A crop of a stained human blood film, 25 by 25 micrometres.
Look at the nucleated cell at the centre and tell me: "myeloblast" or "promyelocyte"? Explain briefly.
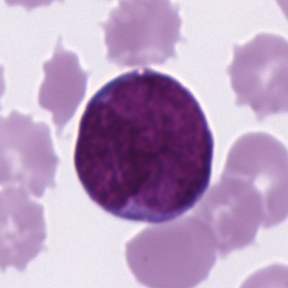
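Myeloblast. Deciding point: no granules seen in the cytoplasm.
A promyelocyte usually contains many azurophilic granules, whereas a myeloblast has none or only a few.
Outline smooth and rounded; no projections from the surface. Cell about 13 micrometres across; nucleus round, about 12 micrometres across, filling about 90% of the cell's area. Cytoplasm a thin rim, widest at the bottom of the cell.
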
